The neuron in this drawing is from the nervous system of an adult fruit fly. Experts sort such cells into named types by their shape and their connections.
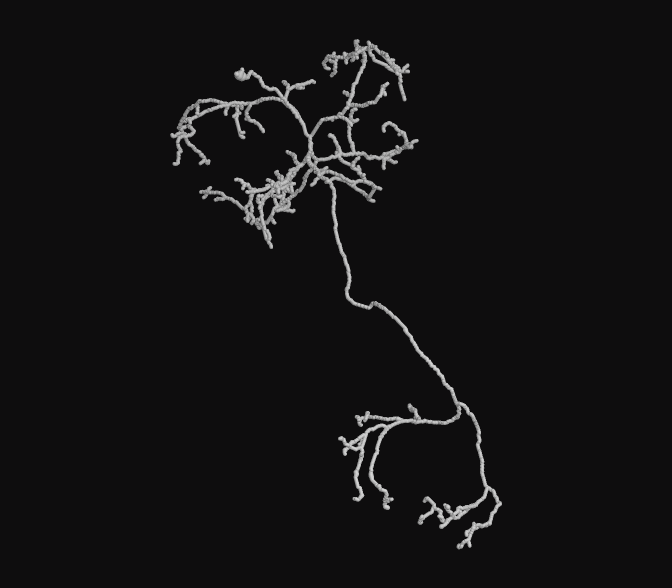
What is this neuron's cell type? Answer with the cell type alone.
CB3441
